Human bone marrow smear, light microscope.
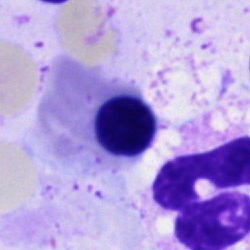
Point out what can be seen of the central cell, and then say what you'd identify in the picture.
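The chromatin is evenly dense and very dark, with no visible pattern. No nucleolus can be made out in the nucleus. The nucleus lies toward the right side of the cell. The outline of the cell is irregular and poorly defined. It is an erythroblast.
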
